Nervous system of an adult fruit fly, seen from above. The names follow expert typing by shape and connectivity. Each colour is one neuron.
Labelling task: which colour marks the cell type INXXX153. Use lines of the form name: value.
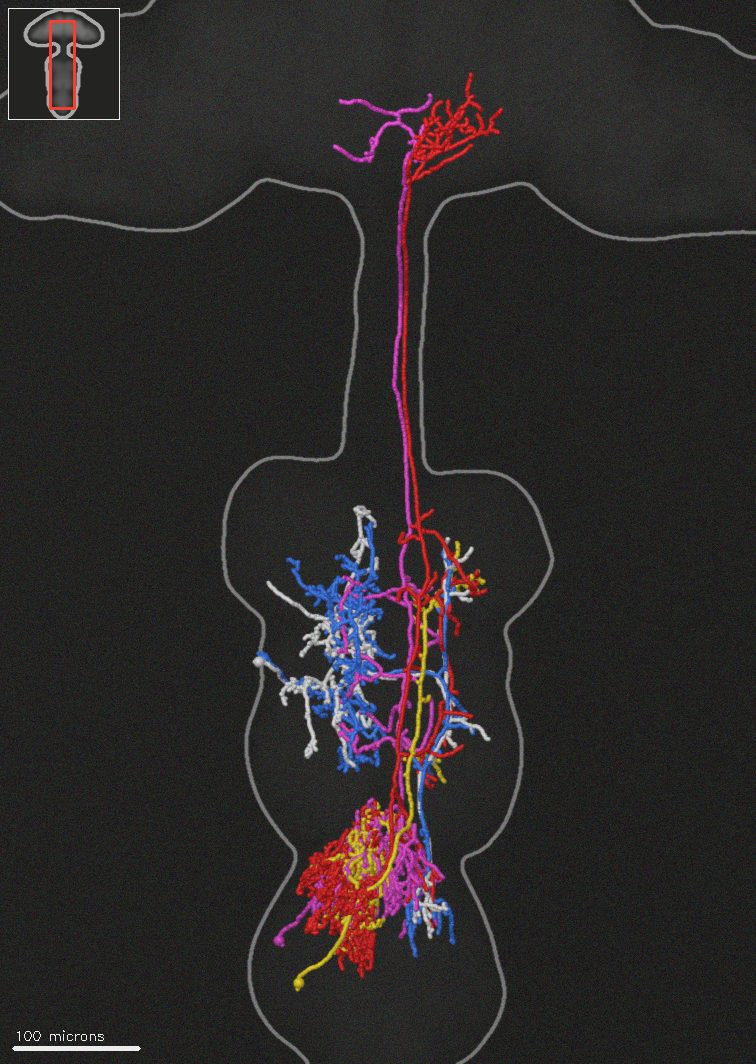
colour: yellow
